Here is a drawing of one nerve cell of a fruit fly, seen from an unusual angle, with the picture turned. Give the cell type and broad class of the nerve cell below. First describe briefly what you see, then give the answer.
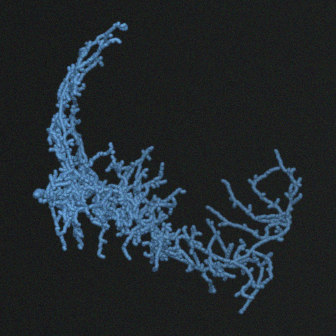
Dozens of branch ends can be seen. As drawn here it is about as wide as it is tall. The cell type is GNG028. It is a central-brain intrinsic neuron.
